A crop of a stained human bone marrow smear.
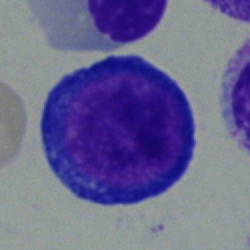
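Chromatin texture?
Fine, no coarse dark clumps.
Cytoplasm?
Narrow deep-blue rim around the nucleus.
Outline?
Round.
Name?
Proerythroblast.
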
